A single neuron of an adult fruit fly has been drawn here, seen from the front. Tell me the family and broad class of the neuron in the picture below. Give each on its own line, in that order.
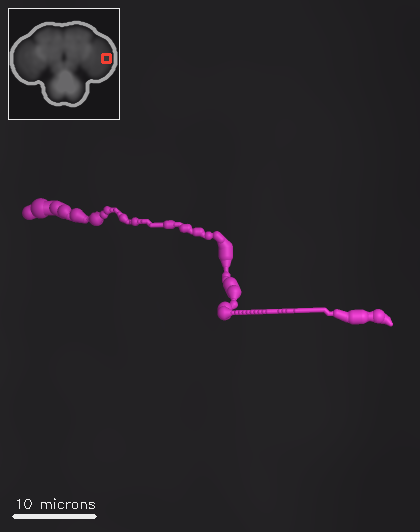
class visual
photoreceptor or other optic-lobe sensory neuron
